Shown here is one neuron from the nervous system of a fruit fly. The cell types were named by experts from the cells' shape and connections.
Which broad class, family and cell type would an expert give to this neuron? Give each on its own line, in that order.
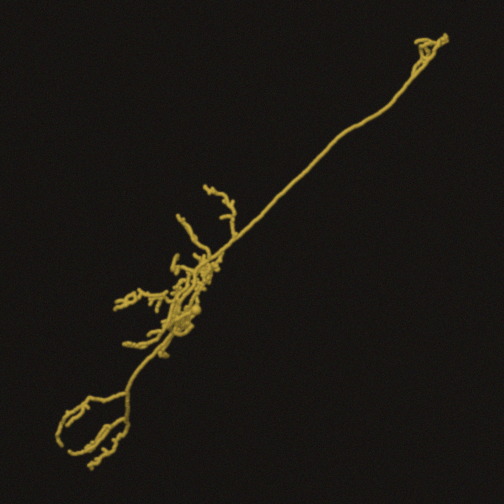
ascending neuron
hemilineage 05B
AN05B054_b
